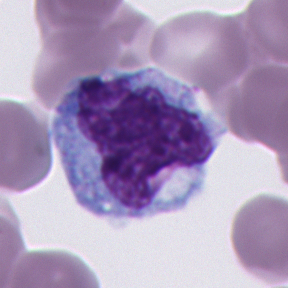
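Monocyte, central cell, stained human peripheral blood smear. Outline irregular, edge finely ragged. Chromatin mottled, darker clumps between paler strands. No coarse orange or dark granules in cytoplasm. Pale clear area in cytoplasm just below right part of nucleus.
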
